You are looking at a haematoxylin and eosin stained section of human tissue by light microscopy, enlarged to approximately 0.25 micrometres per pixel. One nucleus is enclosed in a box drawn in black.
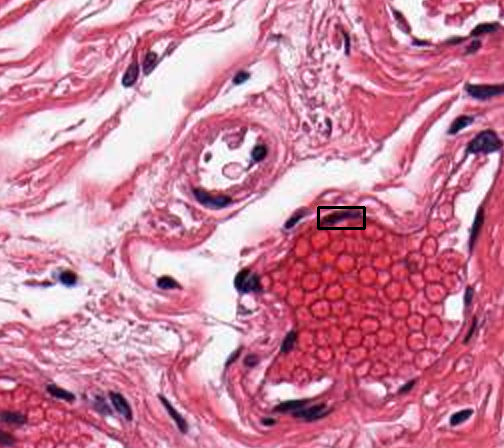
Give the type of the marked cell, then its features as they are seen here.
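The marked nucleus belongs to an endothelial cell. The nucleus is flat and elongated, stretched lengthwise along the edge of the lumen. The nucleus stains dark and fairly evenly, with no internal detail visible. Hardly any cytoplasm is seen; at most a thin pink rim lies along the nucleus. The cell lies directly against a vessel lumen packed with round red bodies, its long axis following the curve of the vessel wall.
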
